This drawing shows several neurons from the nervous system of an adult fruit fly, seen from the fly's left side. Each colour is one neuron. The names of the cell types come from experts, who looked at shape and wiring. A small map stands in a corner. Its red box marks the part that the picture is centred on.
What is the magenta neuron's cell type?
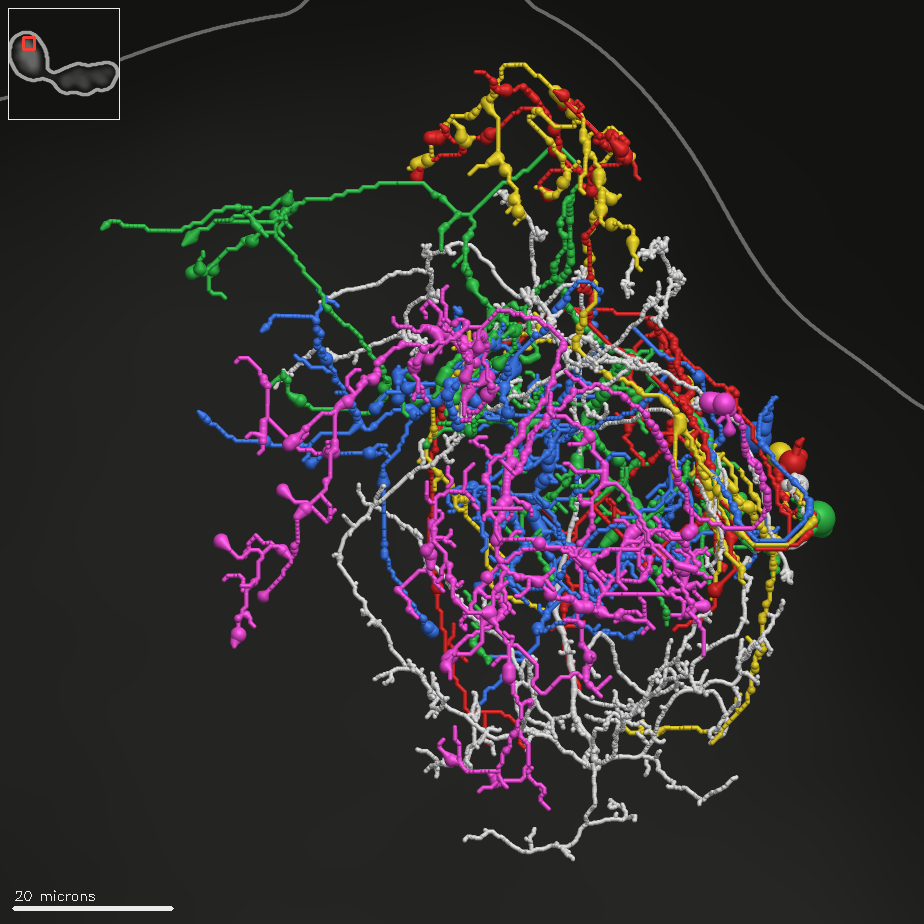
LHPV6a1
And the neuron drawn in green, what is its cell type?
LHPV6d1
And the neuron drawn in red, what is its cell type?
CB3075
